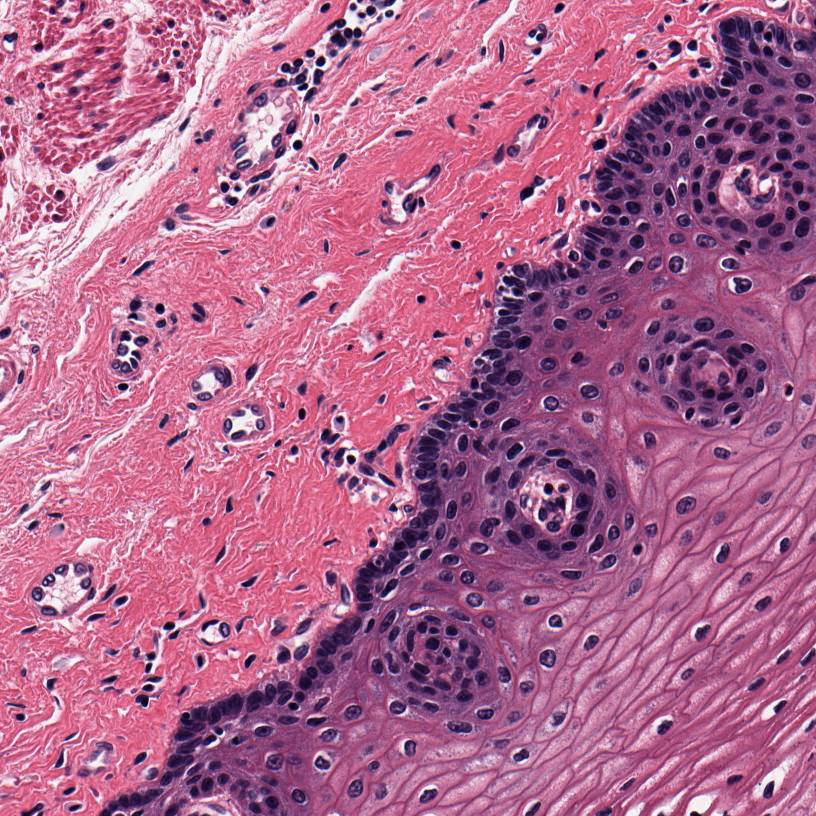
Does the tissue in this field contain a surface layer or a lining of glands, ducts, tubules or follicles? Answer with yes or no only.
Yes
